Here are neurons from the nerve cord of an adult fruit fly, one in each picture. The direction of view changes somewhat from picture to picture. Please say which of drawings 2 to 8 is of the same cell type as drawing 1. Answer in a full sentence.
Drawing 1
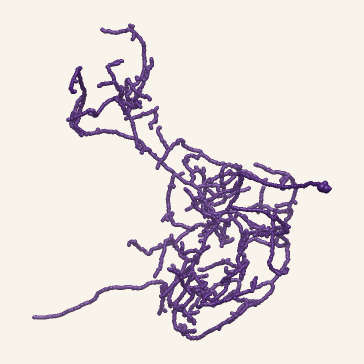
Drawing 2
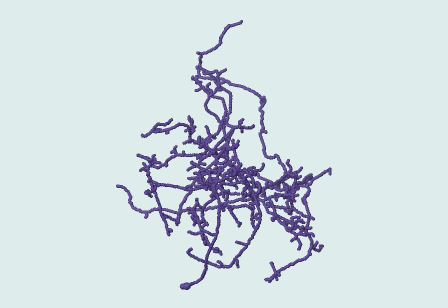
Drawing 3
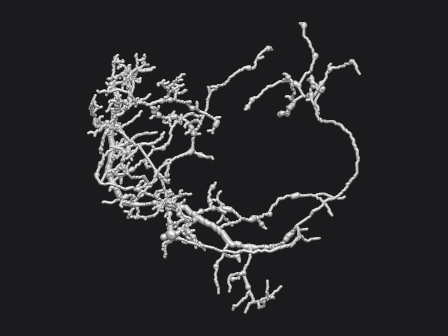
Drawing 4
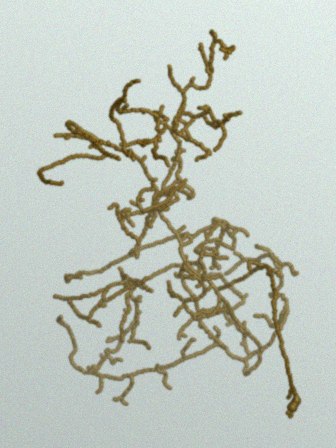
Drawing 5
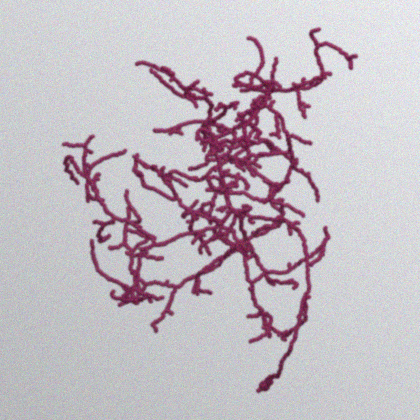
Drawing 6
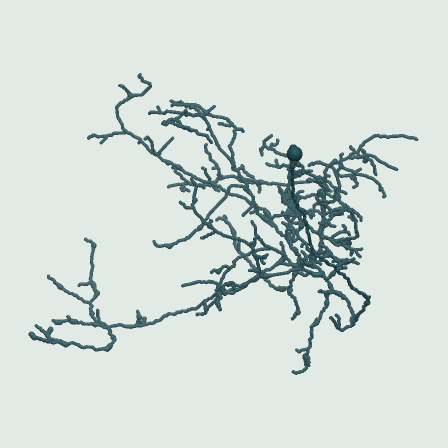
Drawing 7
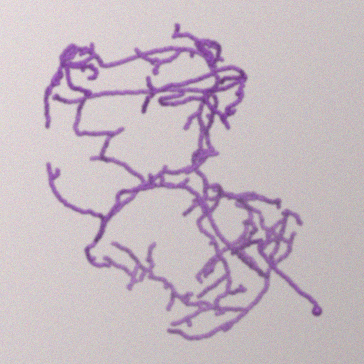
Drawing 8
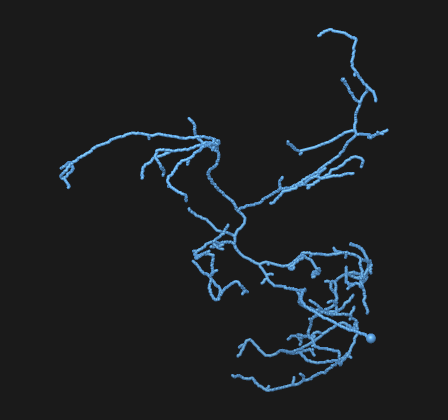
The neuron in drawing 5 is of the same cell type.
